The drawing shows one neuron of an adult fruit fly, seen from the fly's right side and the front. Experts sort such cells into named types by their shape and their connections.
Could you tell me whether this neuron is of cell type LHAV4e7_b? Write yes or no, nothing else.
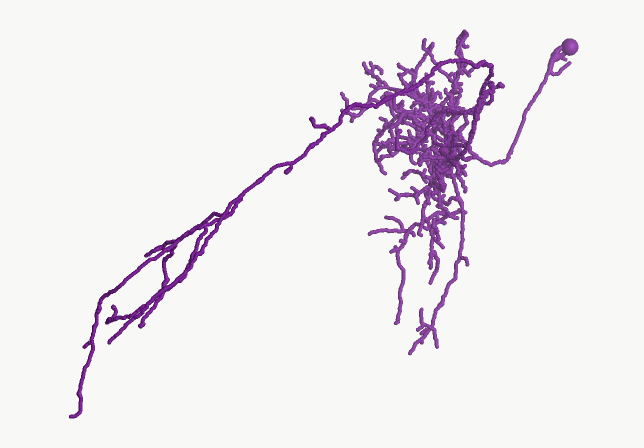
no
